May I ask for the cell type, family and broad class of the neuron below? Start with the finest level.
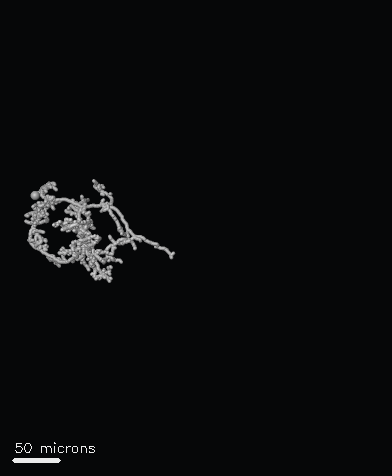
AVLP186; hemilineage VLPl2_medial; central-brain intrinsic neuron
